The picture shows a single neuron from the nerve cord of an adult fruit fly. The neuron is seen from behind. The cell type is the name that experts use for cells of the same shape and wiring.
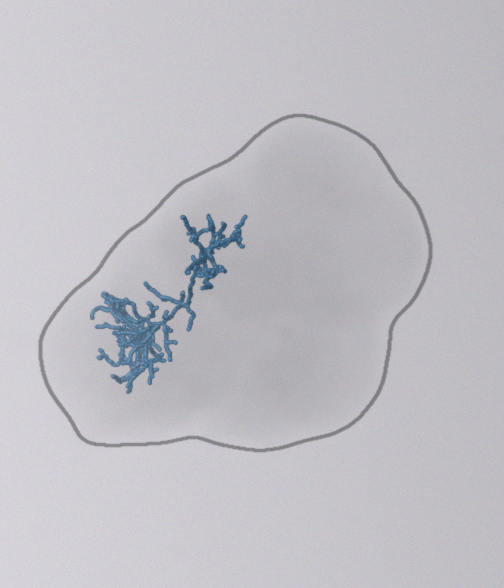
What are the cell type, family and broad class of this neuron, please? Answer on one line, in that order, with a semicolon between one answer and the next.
DNg13; DNg; descending neuron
